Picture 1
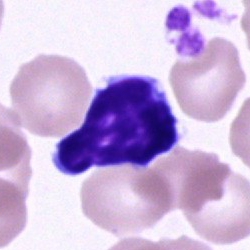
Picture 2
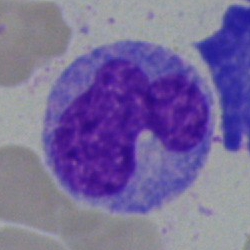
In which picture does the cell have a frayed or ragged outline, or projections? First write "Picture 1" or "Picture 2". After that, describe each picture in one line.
Picture 1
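What picture 1 shows: The upper edge of the cell is slightly ragged with small fringe-like projections.
What picture 2 shows: The cell outline is round and smooth.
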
